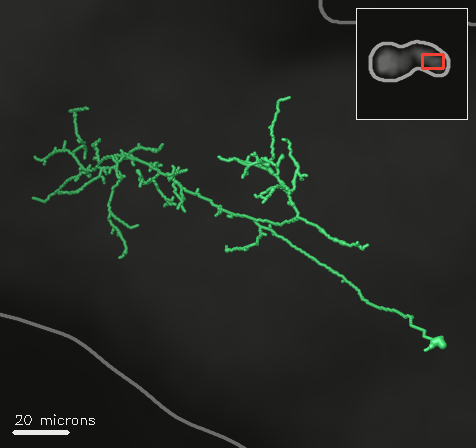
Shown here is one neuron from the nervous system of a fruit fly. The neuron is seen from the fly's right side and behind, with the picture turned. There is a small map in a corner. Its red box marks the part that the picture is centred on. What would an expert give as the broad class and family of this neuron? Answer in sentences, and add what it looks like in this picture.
This is a nerve-cord intrinsic neuron. The family is hemilineage 21A. The cell body is at the lower right of the picture. From left to right in the picture it spans about 150 microns. Dozens of branch ends can be seen.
